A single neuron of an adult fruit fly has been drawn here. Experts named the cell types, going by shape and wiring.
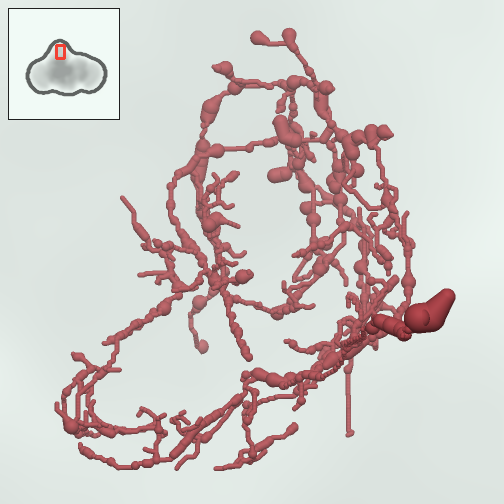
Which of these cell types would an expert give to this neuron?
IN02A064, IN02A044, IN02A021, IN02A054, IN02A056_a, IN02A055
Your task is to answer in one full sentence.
It is to cell type IN02A044 that the neuron belongs.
